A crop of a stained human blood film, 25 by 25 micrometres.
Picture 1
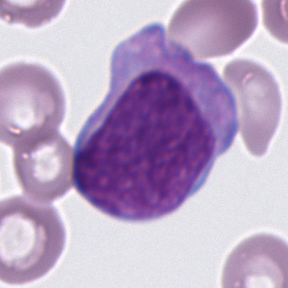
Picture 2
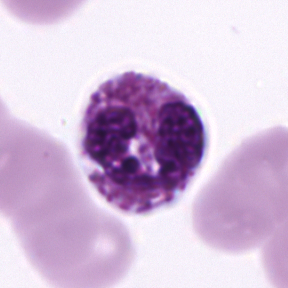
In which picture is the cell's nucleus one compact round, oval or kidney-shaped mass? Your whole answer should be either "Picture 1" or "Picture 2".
Picture 1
